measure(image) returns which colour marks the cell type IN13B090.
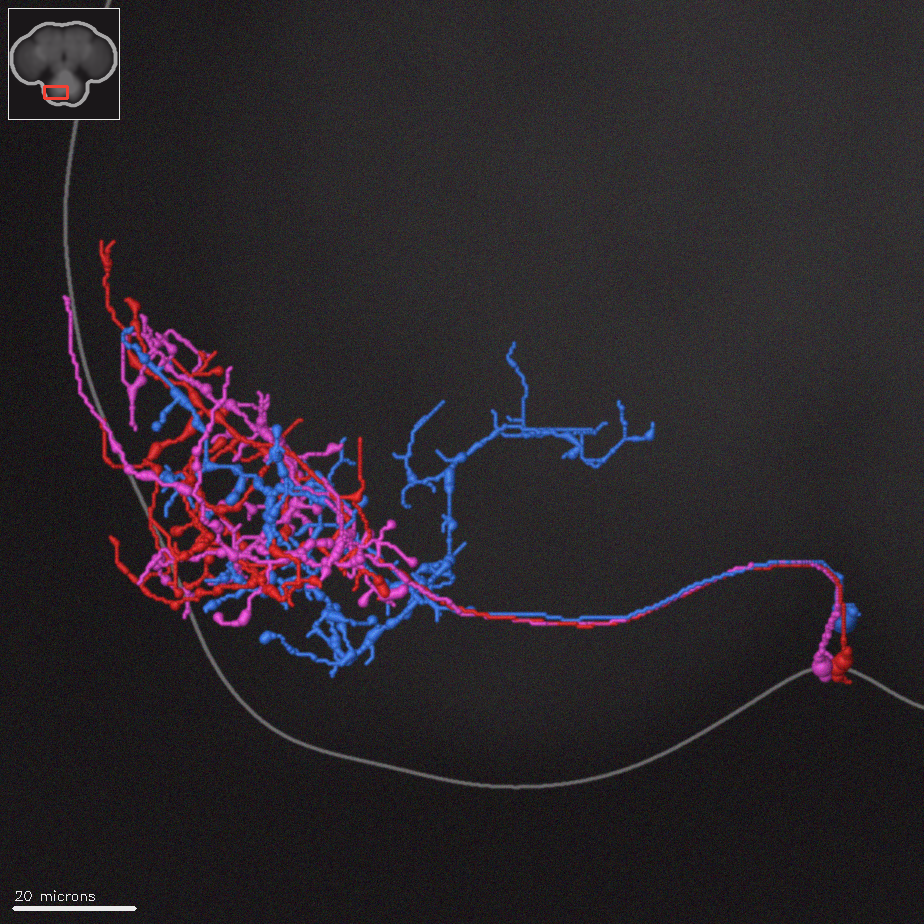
magenta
